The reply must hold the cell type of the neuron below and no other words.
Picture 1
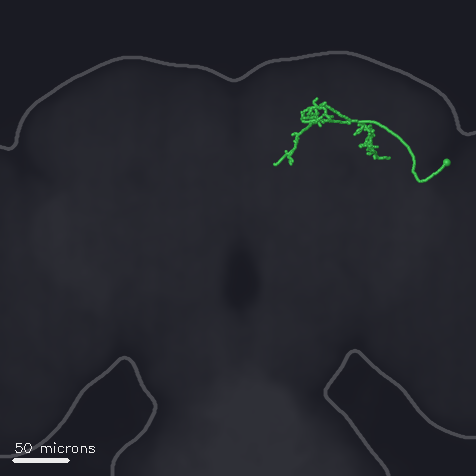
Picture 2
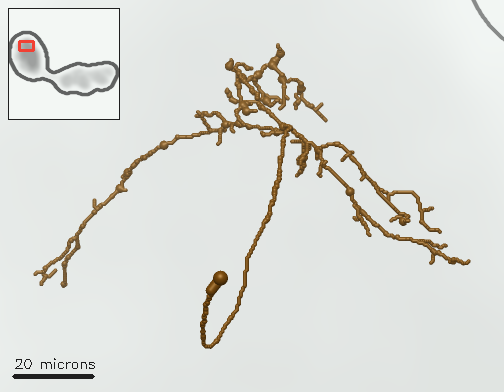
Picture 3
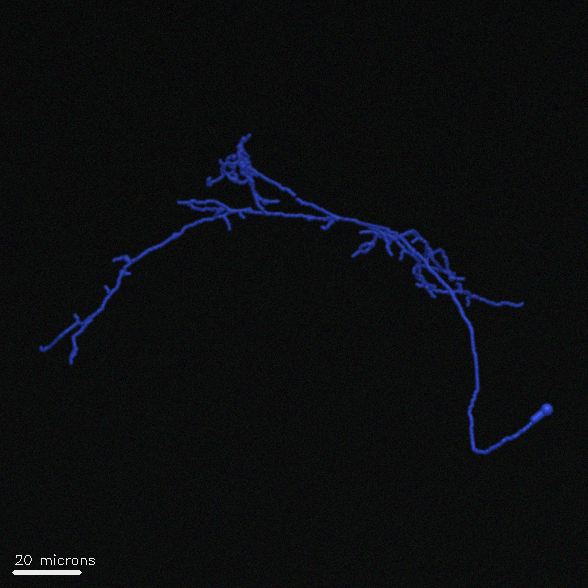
LHAV6c1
